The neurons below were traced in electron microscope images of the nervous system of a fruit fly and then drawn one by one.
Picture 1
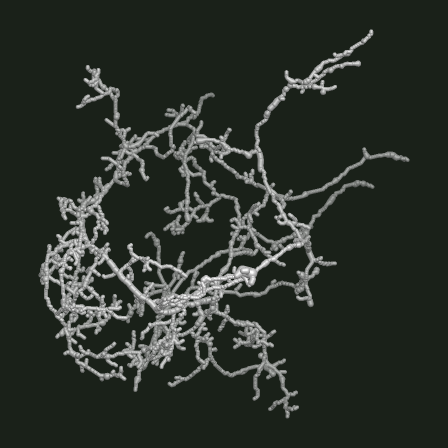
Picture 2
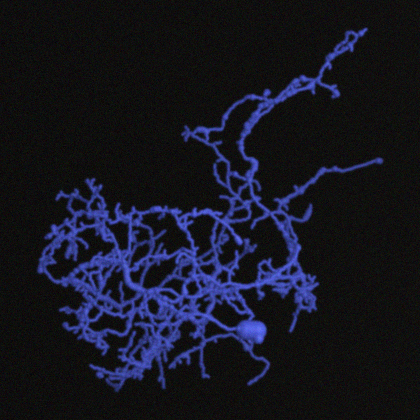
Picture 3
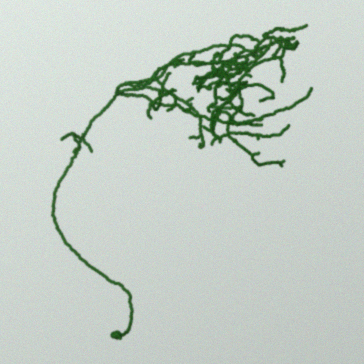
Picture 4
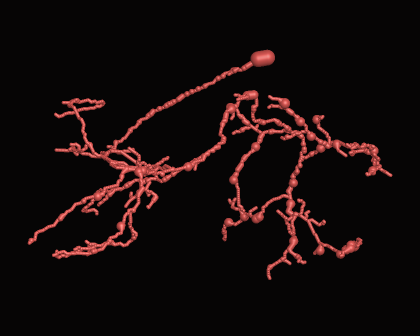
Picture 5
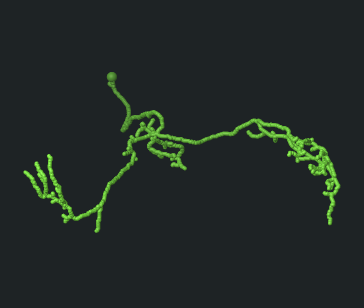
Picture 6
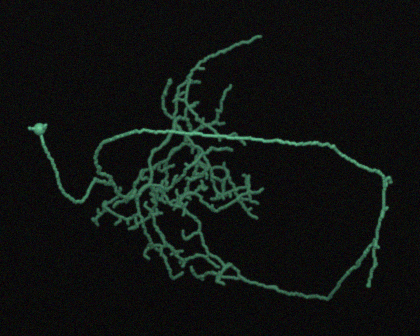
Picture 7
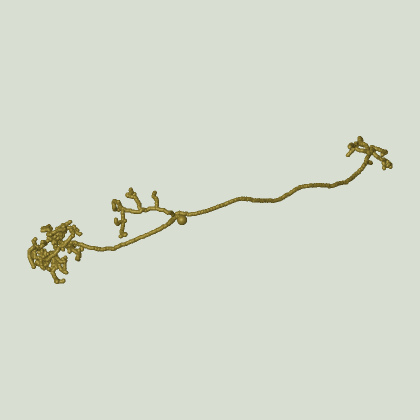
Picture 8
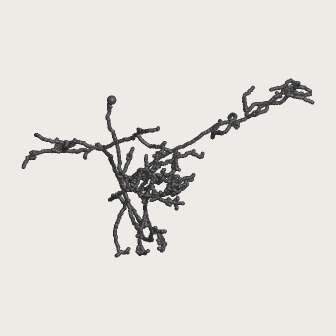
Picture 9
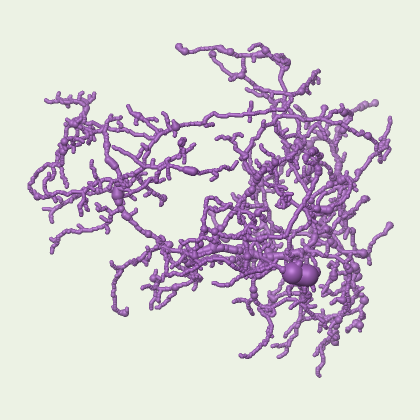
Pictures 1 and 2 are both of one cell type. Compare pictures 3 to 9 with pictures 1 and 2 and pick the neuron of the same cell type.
9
